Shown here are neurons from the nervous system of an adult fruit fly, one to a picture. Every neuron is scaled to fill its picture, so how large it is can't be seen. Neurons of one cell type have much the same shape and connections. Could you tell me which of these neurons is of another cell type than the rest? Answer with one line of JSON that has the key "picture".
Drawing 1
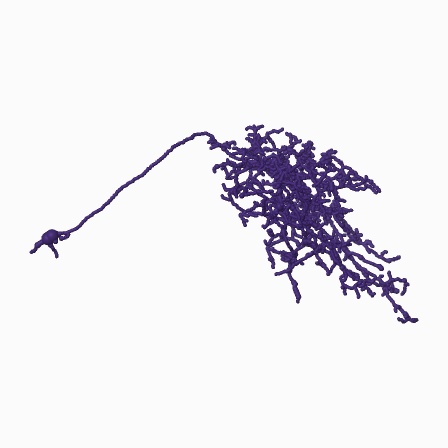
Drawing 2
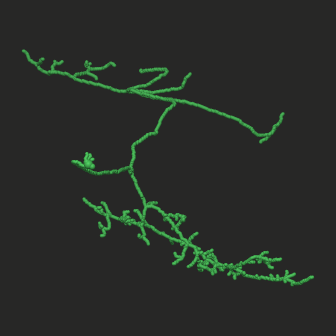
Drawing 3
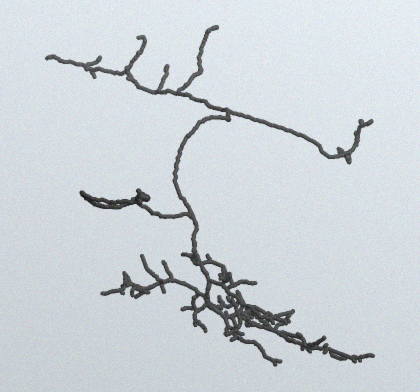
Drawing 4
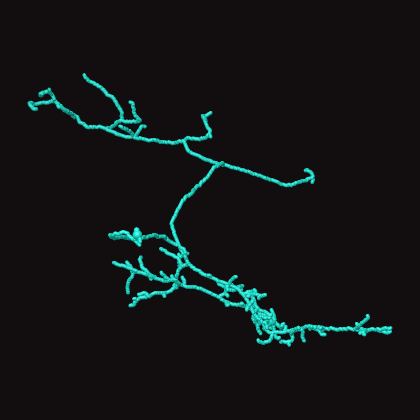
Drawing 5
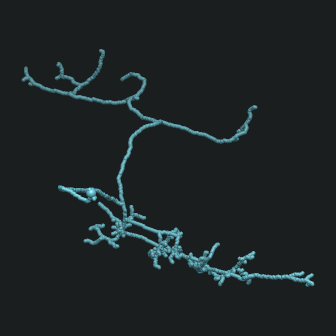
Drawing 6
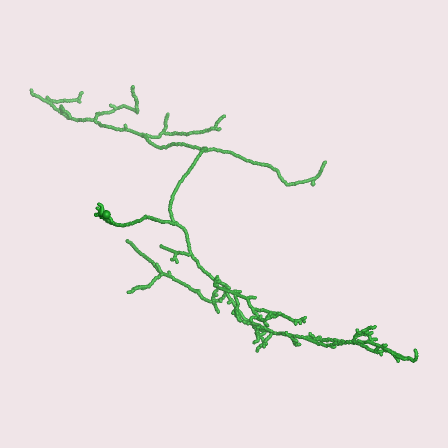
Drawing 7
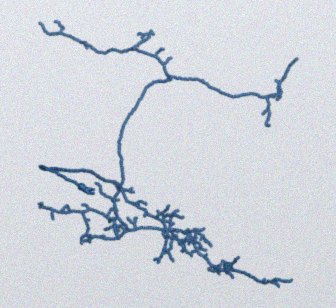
{"picture": 1}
